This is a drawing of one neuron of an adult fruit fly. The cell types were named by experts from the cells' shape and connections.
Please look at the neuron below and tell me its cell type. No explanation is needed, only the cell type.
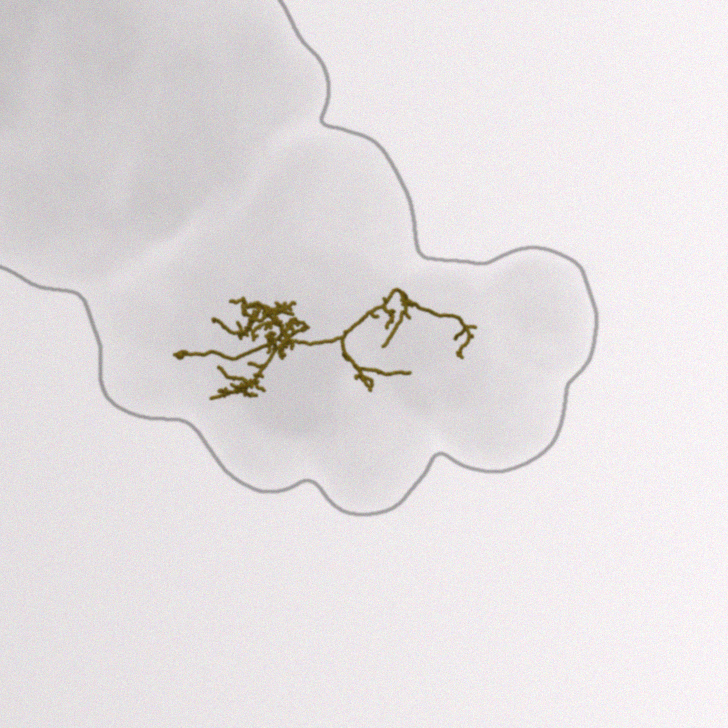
IN08B078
